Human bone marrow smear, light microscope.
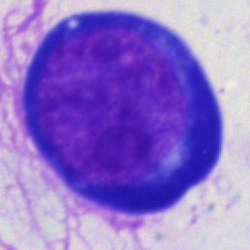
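Proerythroblast (central cell), stained bone marrow smear. Outline oval and smooth. The nucleus fills most of the cell, leaving a narrow rim of cytoplasm. At the lower right, beside the nucleus, a paler zone lies in the cytoplasm. No granules are visible in the cytoplasm.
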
